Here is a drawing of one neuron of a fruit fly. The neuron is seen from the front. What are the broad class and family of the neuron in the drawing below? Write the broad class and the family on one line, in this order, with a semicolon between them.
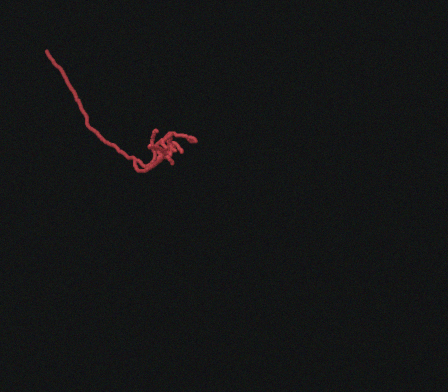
sensory neuron entering the nerve cord; class mechanosensory proprioceptive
